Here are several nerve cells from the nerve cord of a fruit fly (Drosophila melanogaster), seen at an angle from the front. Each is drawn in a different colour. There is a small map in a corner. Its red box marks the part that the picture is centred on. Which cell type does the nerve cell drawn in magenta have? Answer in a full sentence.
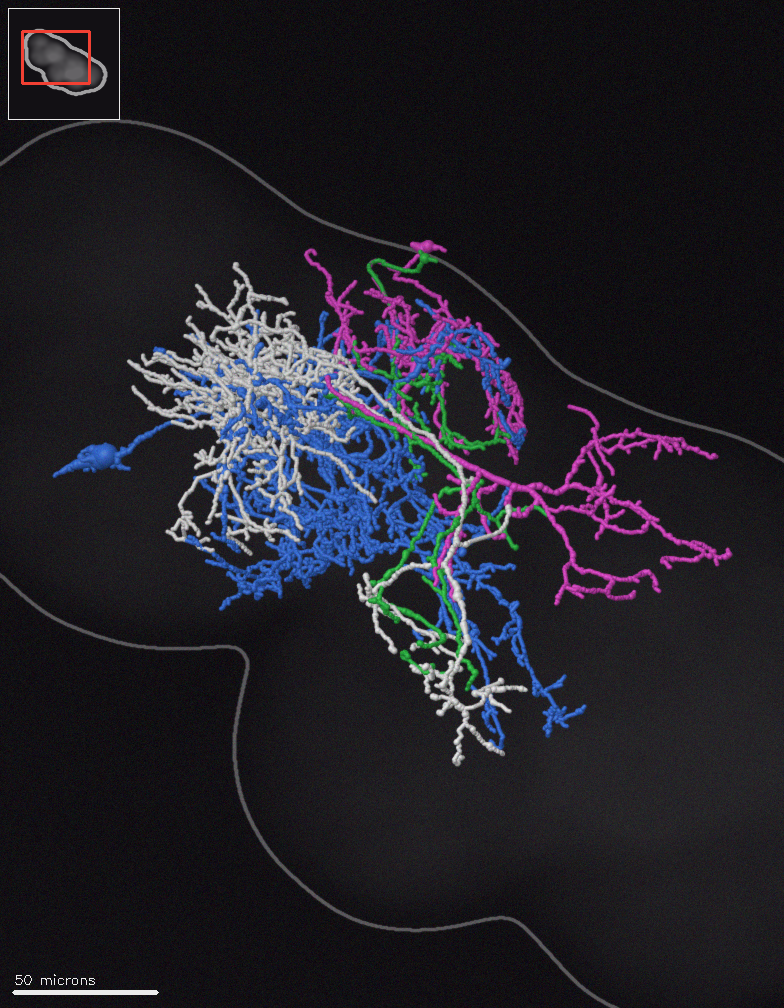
The cell type is IN18B042.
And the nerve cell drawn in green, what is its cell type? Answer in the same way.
The cell type is IN18B052.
